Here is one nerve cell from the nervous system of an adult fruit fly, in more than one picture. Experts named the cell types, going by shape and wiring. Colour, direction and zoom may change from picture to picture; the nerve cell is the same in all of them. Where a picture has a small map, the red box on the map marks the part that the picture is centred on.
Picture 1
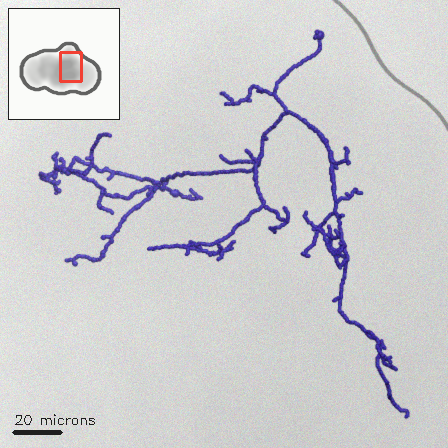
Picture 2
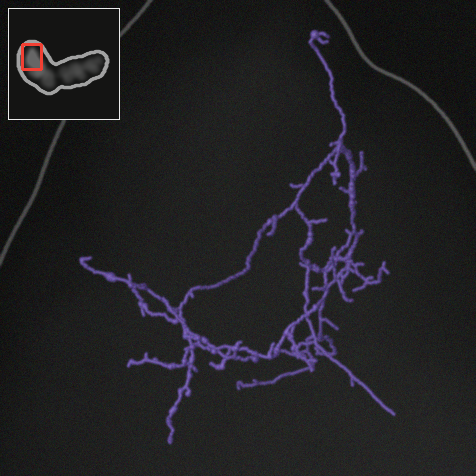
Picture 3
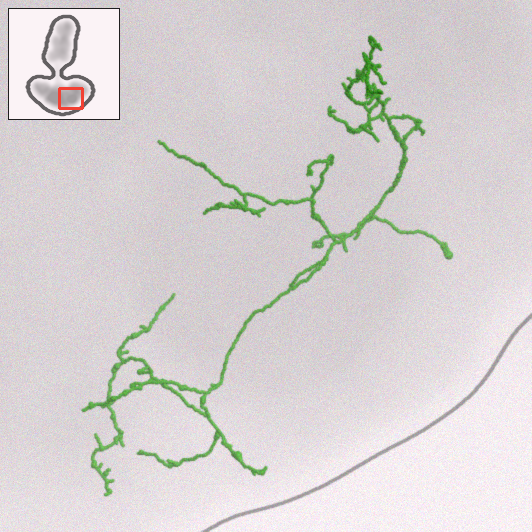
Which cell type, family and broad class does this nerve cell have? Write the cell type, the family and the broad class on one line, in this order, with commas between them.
LoVP81, hemilineage VLPd&p1_posterior, central-brain intrinsic neuron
